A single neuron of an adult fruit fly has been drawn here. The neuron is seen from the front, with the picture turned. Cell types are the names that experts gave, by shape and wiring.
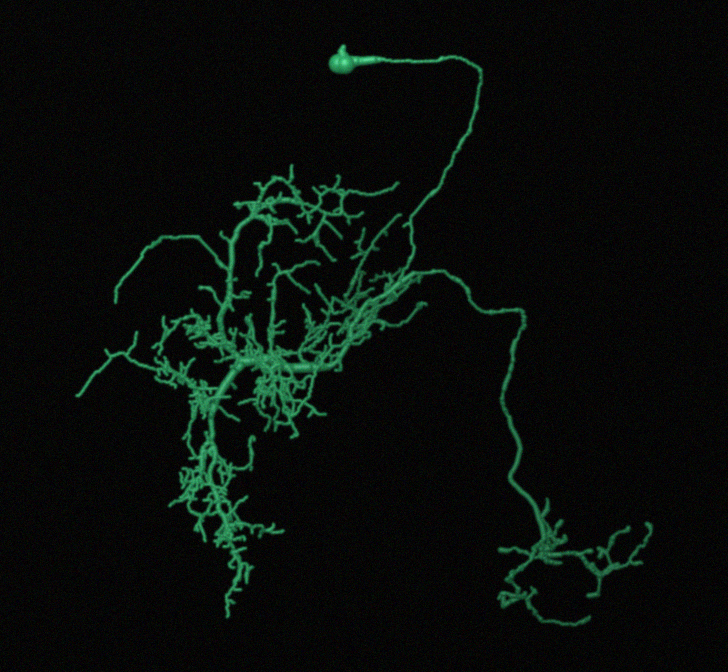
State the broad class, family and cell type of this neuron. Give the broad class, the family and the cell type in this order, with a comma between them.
central-brain intrinsic neuron, hemilineage LB7, PS311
